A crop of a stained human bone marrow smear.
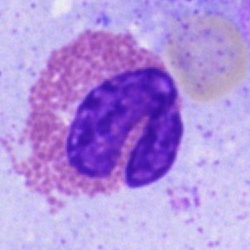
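Eosinophil, central cell, stained human bone marrow smear. Nucleus bent into a horseshoe, both ends pointing downward. Chromatin dark purple, coarsely clumped. Granules round, fairly even in size. Outline irregular and ragged.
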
